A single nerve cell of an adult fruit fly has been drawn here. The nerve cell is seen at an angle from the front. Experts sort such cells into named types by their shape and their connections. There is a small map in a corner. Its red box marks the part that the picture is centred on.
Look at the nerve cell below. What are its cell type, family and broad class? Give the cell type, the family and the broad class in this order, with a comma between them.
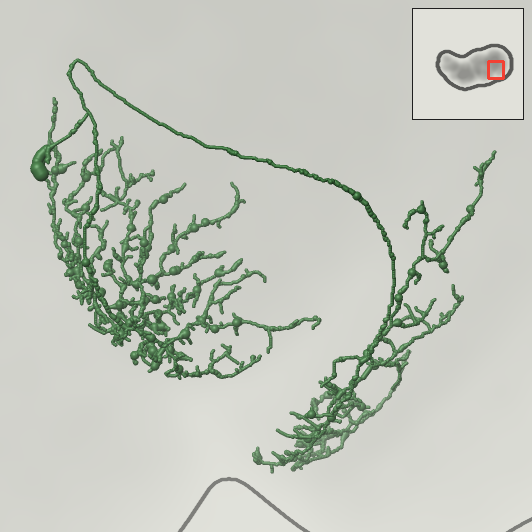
MeLo10, MeLo, optic-lobe intrinsic neuron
